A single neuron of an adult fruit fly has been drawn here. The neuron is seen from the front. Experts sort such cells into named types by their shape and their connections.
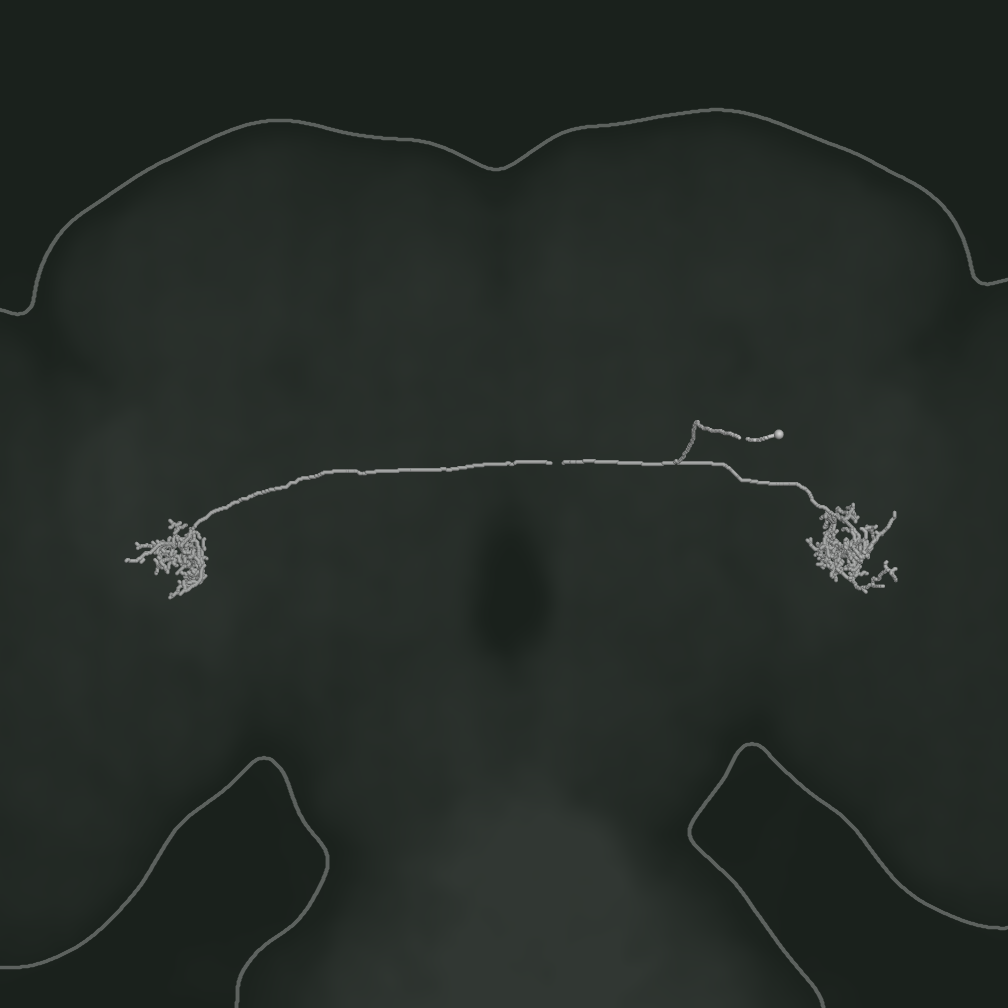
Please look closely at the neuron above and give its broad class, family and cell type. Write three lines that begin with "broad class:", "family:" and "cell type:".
broad class: central-brain intrinsic neuron
family: hemilineage VLPa2
cell type: PVLP037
